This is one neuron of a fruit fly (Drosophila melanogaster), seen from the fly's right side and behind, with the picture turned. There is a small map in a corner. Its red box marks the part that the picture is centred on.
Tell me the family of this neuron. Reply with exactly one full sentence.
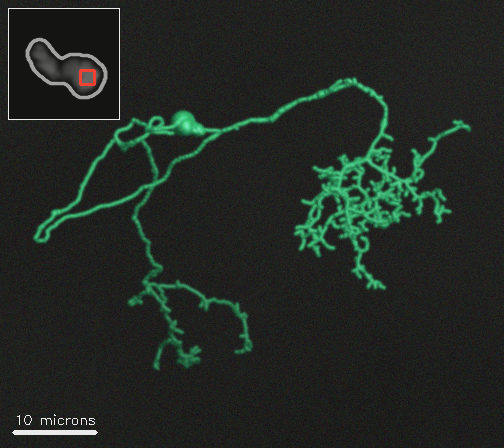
In terms of family, the neuron is LPC.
